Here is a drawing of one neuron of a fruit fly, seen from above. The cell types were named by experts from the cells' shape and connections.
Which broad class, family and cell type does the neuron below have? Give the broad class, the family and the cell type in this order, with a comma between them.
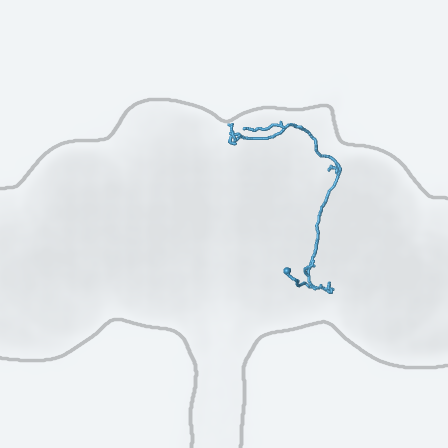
central-brain intrinsic neuron, class Kenyon Cell, KCg-d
